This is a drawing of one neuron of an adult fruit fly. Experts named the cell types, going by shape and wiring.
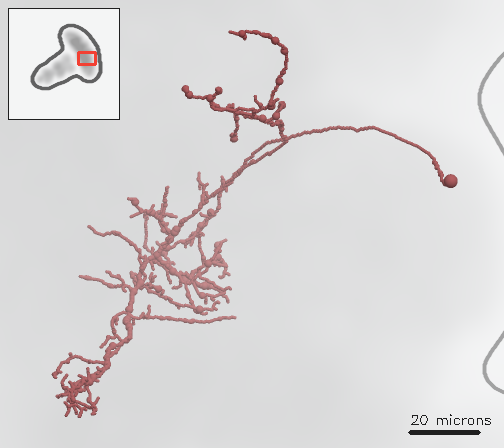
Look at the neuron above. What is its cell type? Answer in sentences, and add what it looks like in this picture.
It is of cell type WEDPN7C. It is a central-brain intrinsic neuron. The cell body is on the right of the picture. From left to right in the picture it spans about 120 microns. Dozens of branch ends can be seen.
